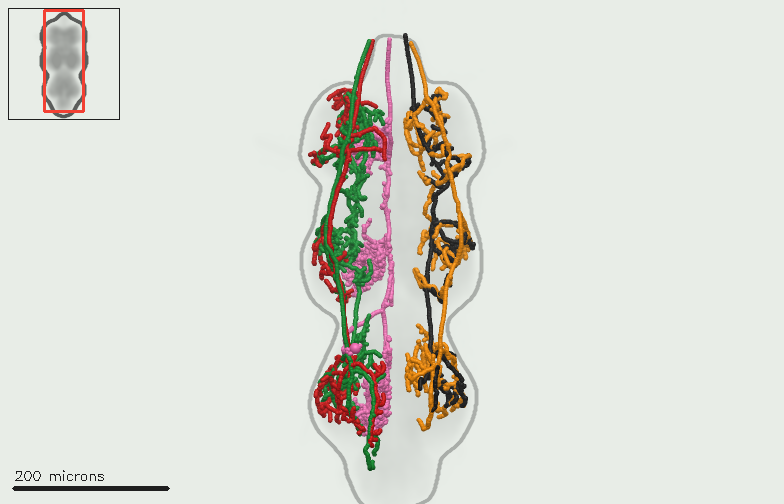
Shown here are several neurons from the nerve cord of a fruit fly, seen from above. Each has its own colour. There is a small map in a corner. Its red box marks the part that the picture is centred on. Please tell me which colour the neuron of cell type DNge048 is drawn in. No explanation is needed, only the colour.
red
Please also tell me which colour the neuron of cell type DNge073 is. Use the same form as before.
orange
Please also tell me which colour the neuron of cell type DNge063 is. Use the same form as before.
black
